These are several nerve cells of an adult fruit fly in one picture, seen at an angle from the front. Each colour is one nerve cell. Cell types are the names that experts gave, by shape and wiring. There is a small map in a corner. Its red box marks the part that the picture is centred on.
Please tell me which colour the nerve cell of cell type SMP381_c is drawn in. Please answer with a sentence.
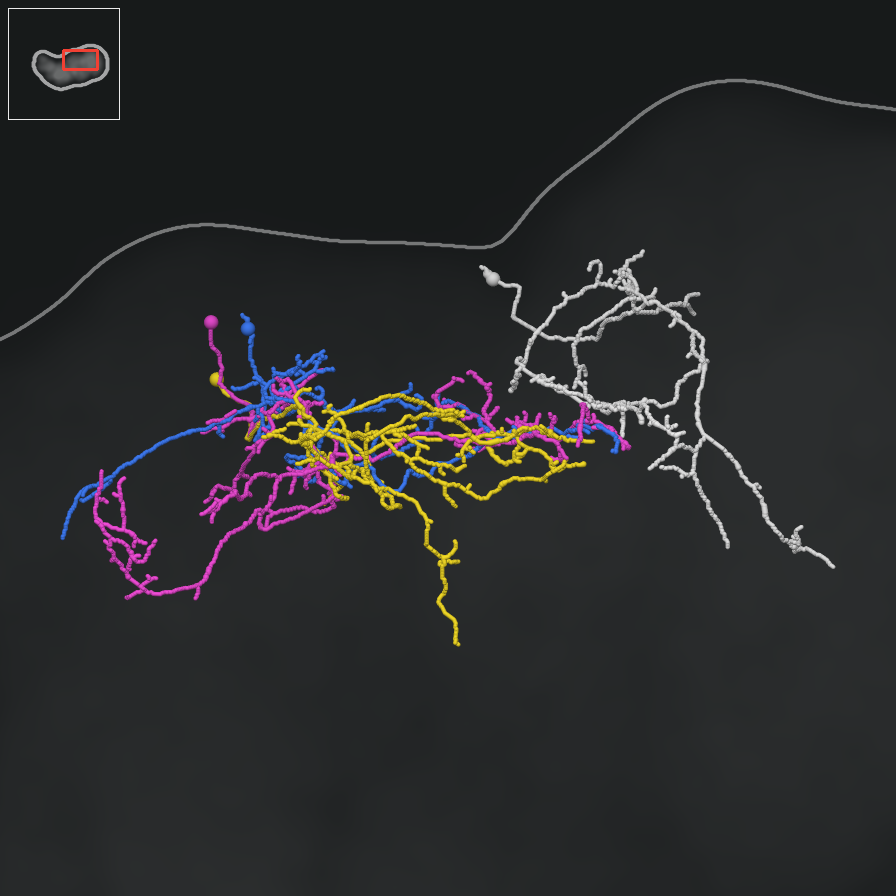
The colour is magenta.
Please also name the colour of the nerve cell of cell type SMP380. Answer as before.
The colour is blue.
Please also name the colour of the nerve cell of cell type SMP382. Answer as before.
The colour is yellow.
